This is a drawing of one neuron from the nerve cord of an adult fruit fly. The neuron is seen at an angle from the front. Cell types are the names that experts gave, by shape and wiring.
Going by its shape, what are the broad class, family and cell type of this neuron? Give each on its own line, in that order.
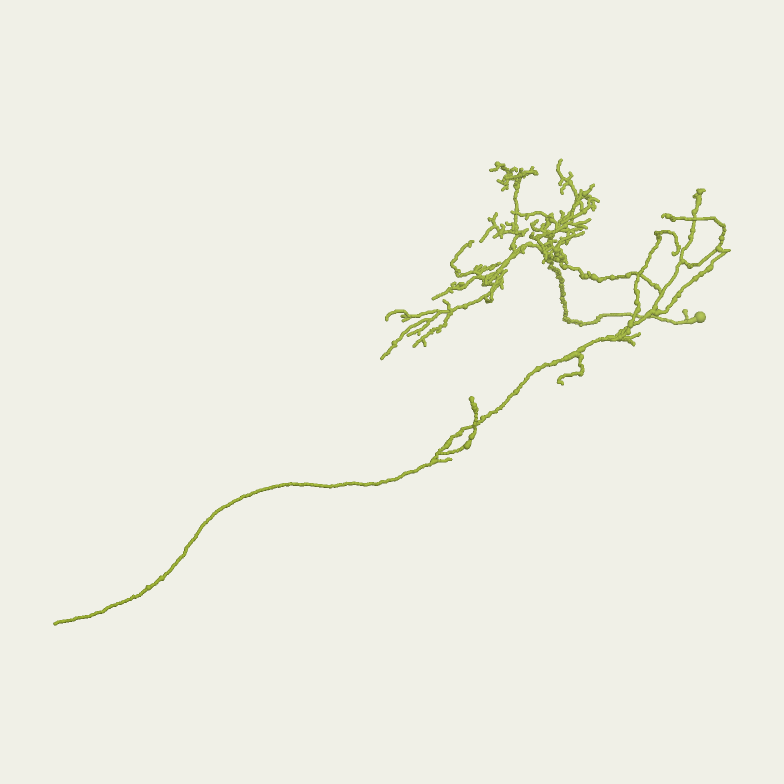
ascending neuron
hemilineage 07B
AN07B043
